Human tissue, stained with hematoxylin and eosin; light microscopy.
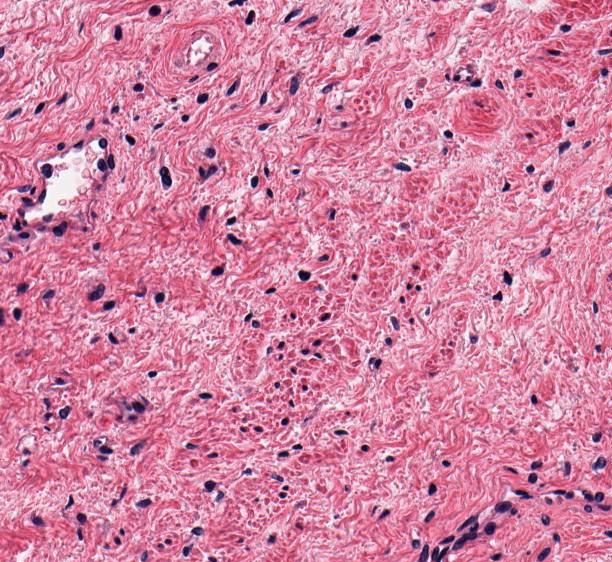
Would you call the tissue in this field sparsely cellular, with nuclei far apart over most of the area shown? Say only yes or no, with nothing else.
Yes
